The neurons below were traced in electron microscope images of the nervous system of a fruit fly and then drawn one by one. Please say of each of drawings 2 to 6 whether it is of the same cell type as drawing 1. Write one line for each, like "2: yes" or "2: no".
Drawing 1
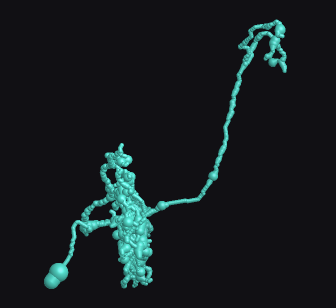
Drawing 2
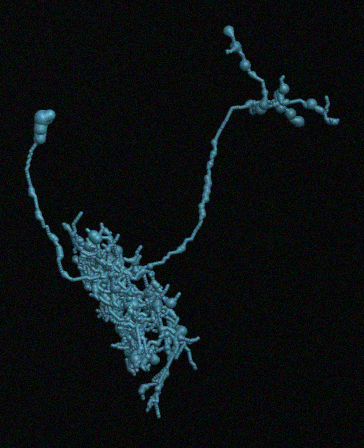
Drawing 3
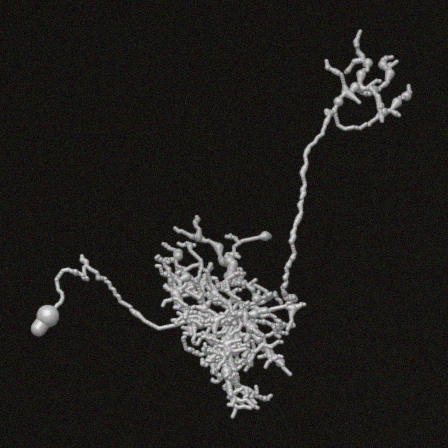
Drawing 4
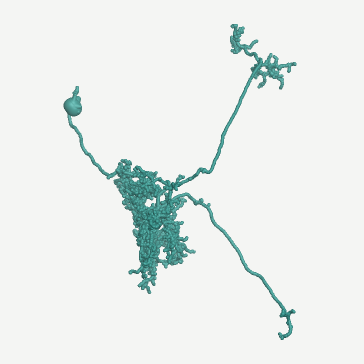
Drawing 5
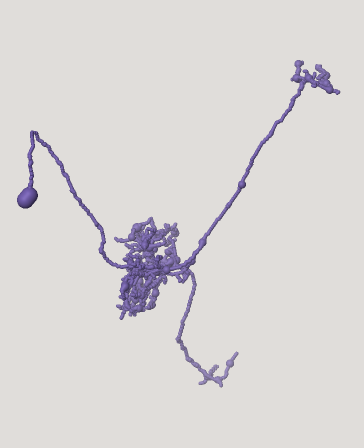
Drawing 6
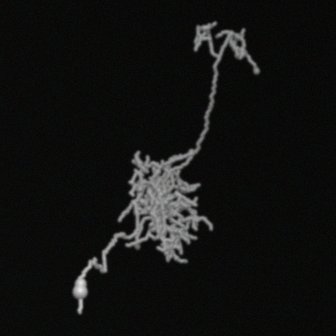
2: no
3: no
4: no
5: no
6: no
